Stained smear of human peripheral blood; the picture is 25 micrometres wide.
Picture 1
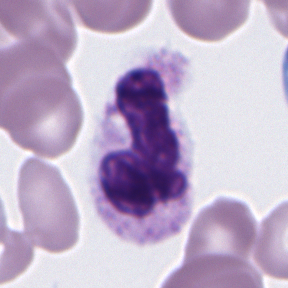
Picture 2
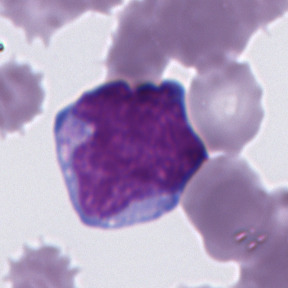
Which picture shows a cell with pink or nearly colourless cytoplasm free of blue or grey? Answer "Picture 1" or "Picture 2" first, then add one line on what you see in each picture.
Picture 1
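Picture 1: The cytoplasm is pale and nearly colourless apart from its granules.
Picture 2: The cytoplasm is blue.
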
